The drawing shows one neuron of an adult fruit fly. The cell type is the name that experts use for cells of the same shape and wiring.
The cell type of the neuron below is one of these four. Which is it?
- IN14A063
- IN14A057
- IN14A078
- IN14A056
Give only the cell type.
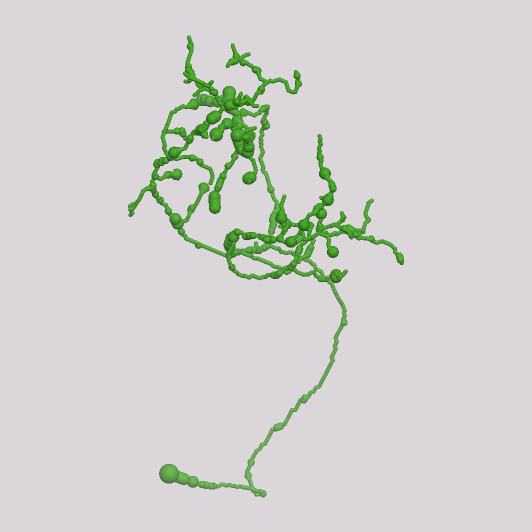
IN14A078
